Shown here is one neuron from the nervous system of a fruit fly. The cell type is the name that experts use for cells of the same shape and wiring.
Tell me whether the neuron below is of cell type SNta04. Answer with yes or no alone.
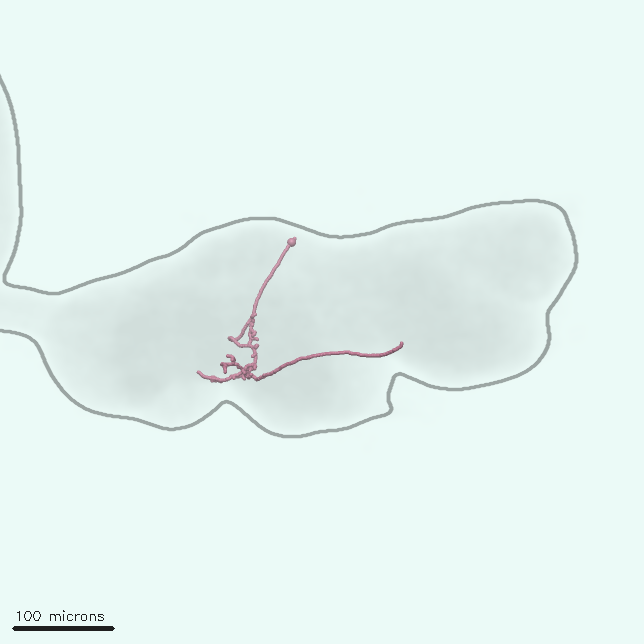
no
